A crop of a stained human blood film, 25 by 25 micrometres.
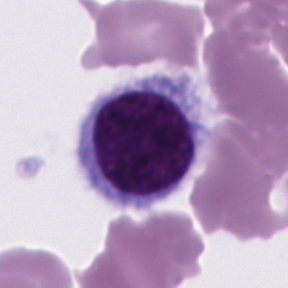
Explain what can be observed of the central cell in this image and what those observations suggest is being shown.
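You'll see the cytoplasm is just a narrow rim around the nucleus, widest on its upper right side. No vacuoles in it. The outer edge of the cell looks fuzzy and ragged. That's a hairy cell.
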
